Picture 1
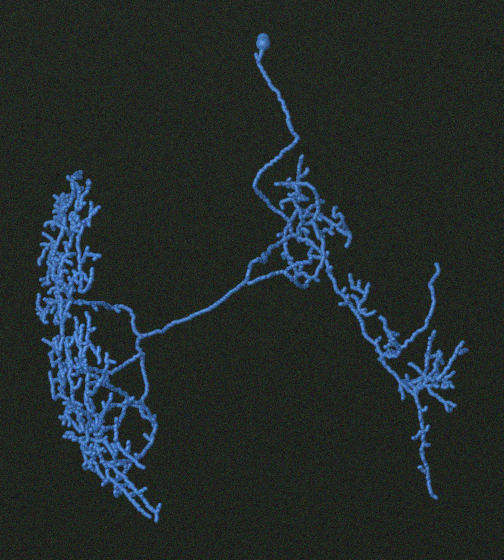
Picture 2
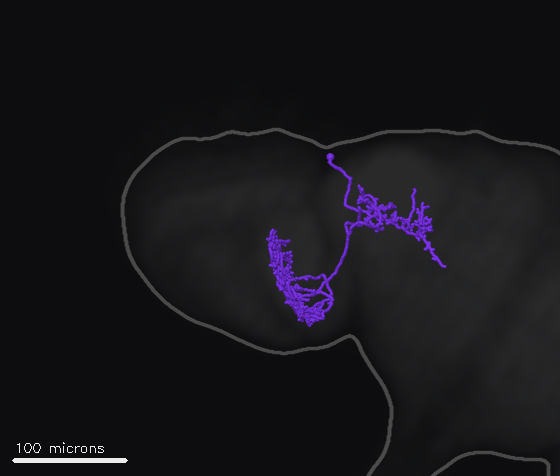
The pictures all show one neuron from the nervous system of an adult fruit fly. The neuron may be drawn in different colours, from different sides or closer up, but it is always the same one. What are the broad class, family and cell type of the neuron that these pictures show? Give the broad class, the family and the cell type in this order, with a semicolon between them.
visual projection neuron; LoVP; LoVP108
